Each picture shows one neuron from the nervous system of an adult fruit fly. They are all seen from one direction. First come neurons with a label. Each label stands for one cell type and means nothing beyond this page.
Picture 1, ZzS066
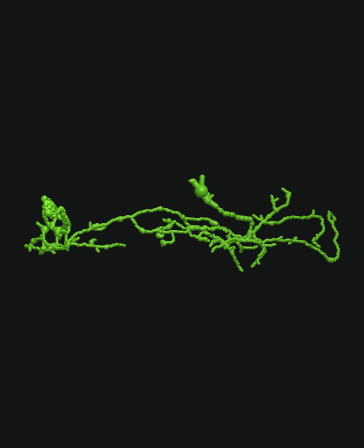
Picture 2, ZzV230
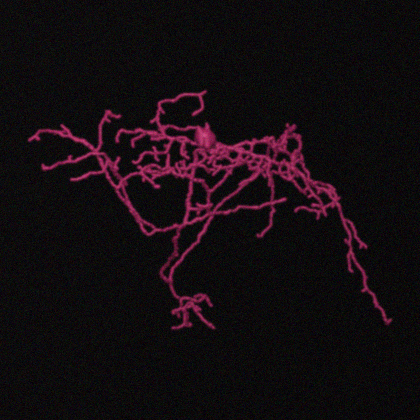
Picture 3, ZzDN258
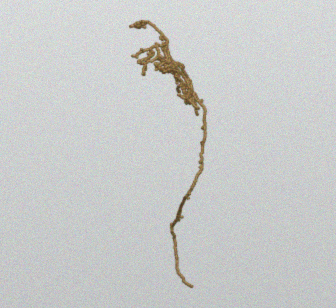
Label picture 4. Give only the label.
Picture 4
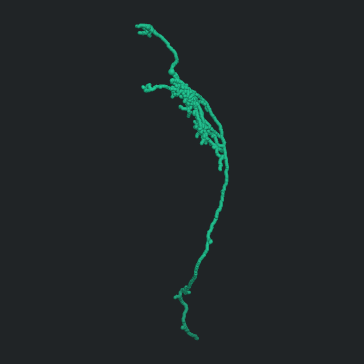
ZzDN258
